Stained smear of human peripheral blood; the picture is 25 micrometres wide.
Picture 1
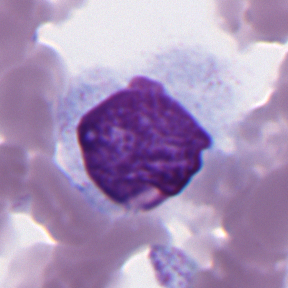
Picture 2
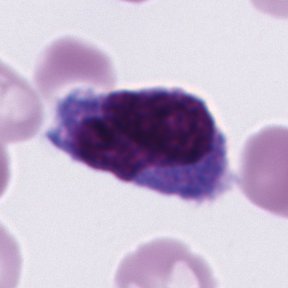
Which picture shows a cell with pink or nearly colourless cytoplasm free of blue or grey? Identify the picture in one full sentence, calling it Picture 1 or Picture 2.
The cell shown in picture 1 has pink, salmon or almost colourless cytoplasm without blue or grey.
